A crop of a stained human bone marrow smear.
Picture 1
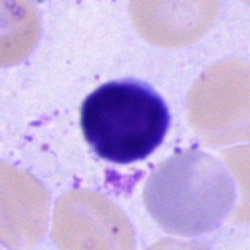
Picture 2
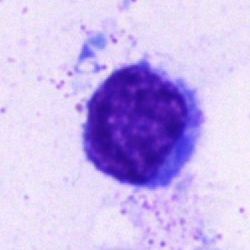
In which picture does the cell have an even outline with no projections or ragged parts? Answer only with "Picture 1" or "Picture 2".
Picture 1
